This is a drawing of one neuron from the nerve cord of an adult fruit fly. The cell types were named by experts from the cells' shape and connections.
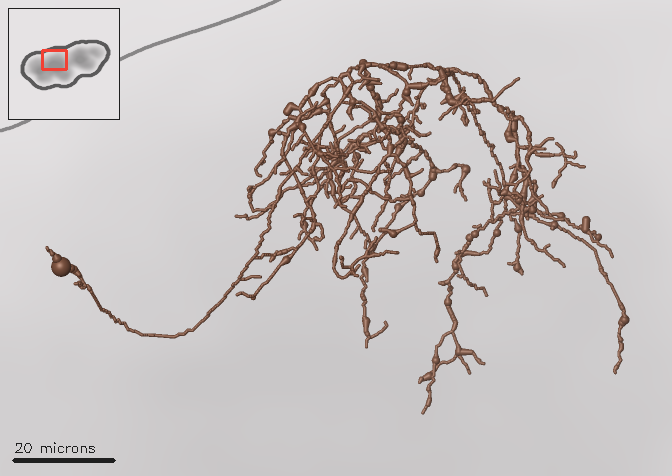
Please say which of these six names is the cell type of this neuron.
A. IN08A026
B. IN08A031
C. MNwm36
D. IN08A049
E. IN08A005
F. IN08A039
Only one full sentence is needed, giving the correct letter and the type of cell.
Within the options, A, IN08A026, is the neuron's cell type.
